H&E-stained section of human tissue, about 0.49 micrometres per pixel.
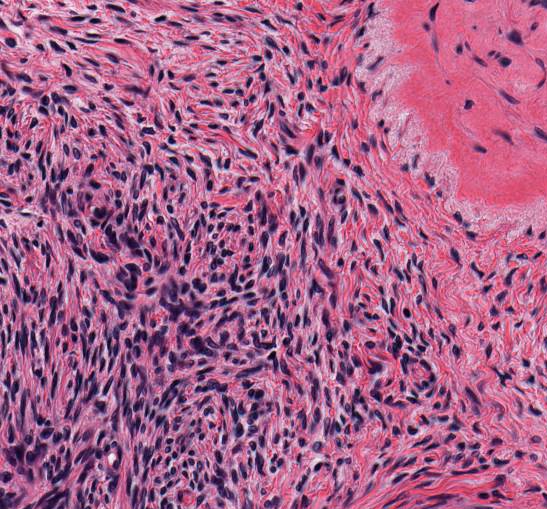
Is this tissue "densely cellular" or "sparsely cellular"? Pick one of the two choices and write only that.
Densely cellular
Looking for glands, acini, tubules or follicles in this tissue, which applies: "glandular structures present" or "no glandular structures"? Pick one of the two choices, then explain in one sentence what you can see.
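No glandular structures. No epithelium or glands are present anywhere in the field.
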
